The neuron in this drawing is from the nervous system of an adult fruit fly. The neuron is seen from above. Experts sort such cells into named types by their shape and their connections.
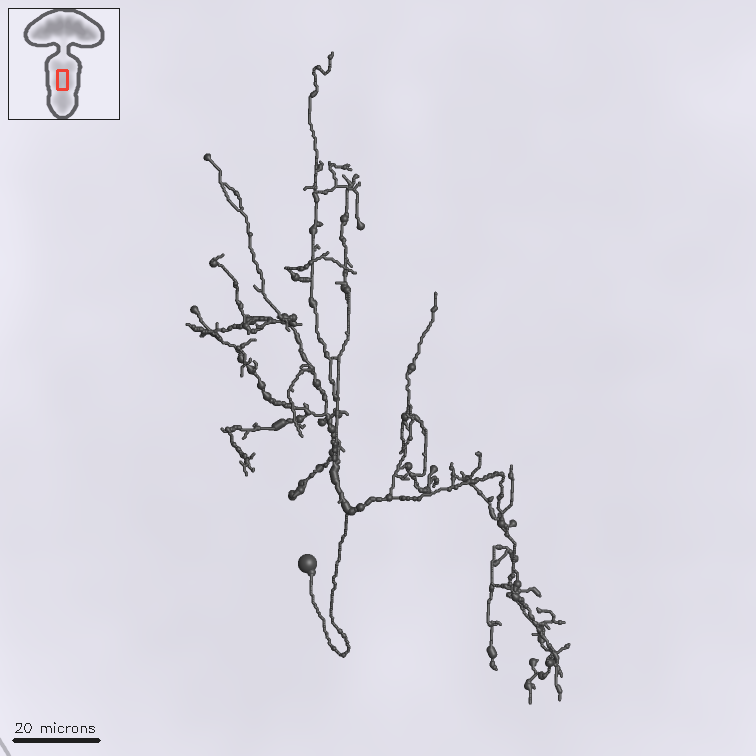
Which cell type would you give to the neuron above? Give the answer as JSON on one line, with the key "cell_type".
{"cell_type": "IN12B063_c"}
